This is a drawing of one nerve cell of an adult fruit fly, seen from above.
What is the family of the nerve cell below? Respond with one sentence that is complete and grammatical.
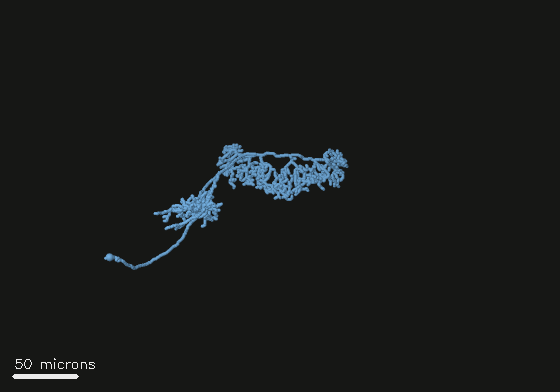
By family, this nerve cell is grouped as hemilineage DL1_dorsal.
